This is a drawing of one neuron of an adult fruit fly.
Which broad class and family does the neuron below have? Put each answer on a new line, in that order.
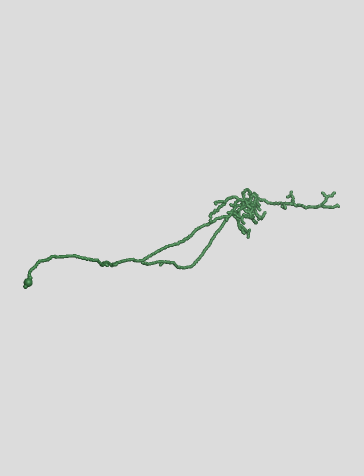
central-brain intrinsic neuron
hemilineage SLPpl1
